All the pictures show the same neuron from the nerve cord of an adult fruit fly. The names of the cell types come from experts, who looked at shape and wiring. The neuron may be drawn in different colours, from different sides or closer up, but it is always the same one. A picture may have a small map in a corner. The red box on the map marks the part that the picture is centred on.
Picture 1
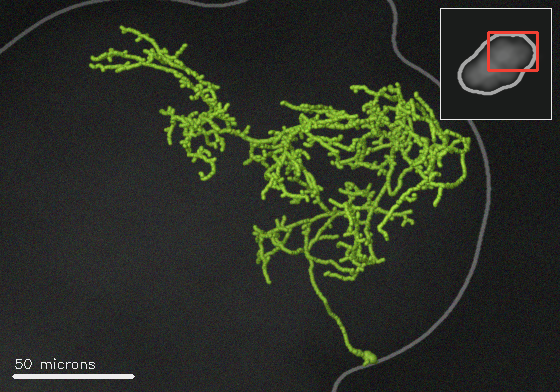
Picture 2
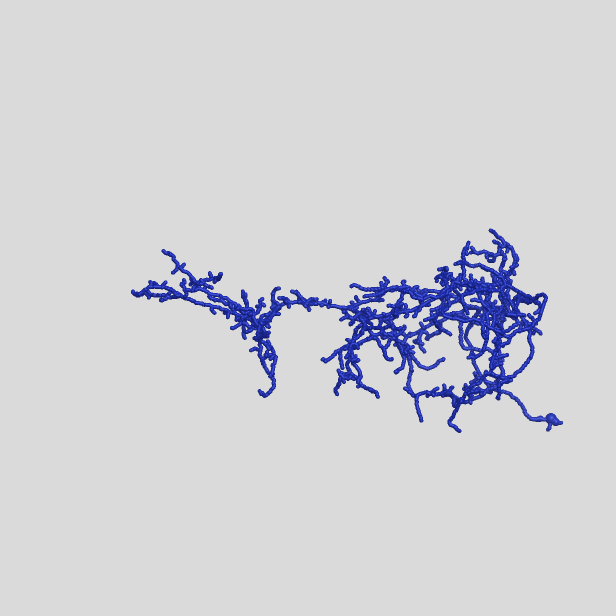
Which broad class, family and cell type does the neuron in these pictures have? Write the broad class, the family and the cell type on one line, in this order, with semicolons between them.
nerve-cord intrinsic neuron; hemilineage 03A; IN03A022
